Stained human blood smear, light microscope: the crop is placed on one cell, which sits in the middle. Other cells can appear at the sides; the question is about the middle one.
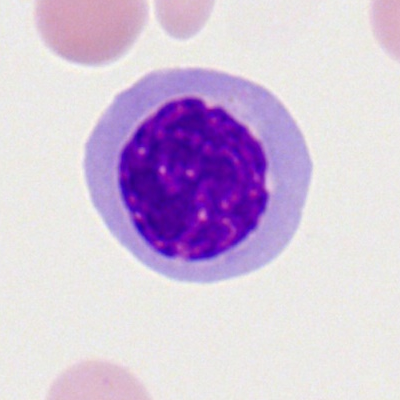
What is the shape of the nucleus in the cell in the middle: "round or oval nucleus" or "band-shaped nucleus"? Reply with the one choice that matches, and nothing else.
Round or oval nucleus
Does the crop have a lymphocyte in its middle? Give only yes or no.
no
